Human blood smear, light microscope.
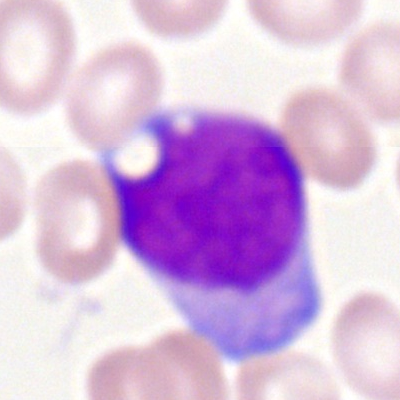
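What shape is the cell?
It narrows toward the lower right, where its cytoplasm extends out.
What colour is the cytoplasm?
Pale blue, and most of it lies below the nucleus, toward the lower right.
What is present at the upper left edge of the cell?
Two clear round vacuoles.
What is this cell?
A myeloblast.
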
